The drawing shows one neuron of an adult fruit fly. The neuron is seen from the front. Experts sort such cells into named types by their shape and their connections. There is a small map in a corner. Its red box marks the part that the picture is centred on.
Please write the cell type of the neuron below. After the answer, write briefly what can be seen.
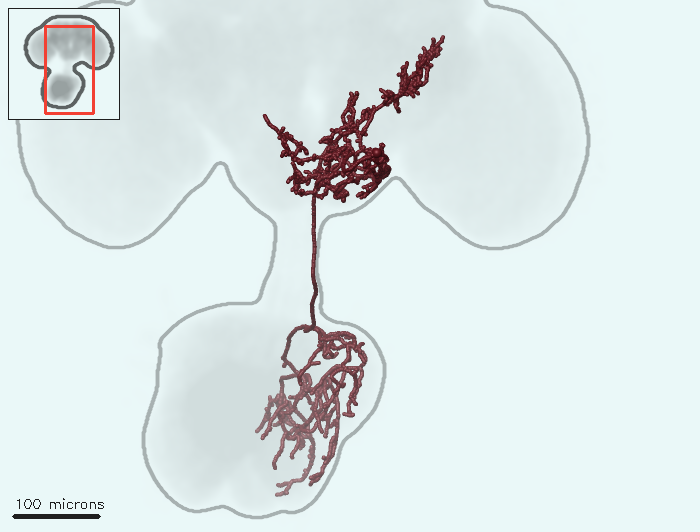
The cell type is DNge032. Its broad class is descending neuron. Its cell body lies at the top of the picture. From top to bottom in the picture it spans about 550 microns. Dozens of branch ends can be seen.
